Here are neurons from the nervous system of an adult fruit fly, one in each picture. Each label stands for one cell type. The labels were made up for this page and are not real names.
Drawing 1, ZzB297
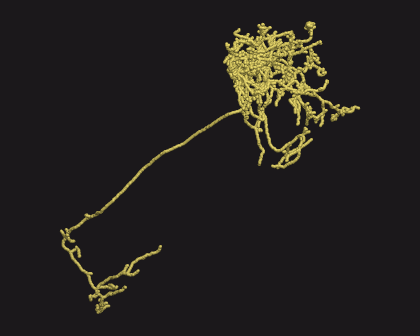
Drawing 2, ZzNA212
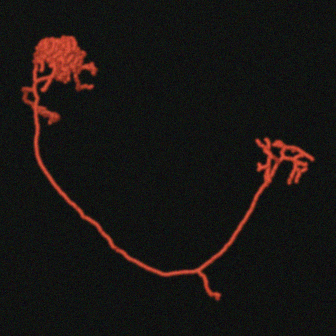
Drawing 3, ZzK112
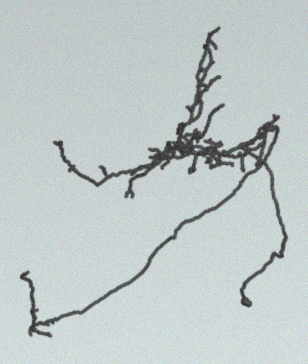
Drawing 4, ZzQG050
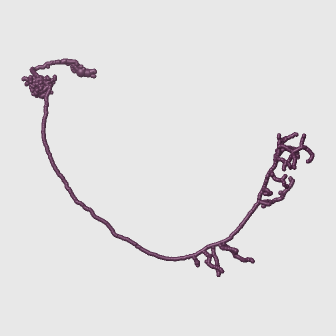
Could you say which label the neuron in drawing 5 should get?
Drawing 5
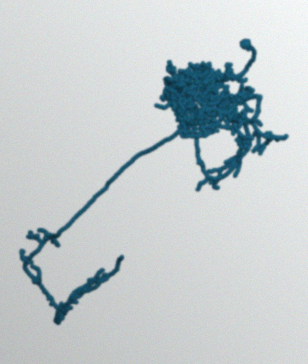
ZzB297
